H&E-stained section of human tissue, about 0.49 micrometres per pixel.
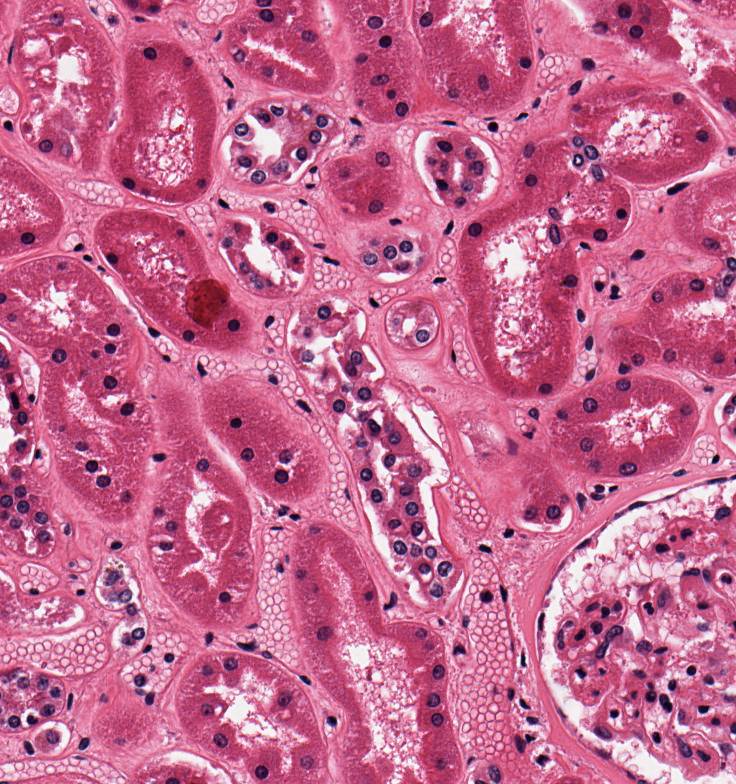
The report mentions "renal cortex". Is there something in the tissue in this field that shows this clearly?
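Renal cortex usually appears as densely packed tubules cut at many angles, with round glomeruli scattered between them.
Here tubules fill most of the field and part of a glomerulus, its capillary tuft inside a capsule and a thin clear space, sits in the lower right corner, which goes with that pattern. The tubule cells have deeply eosinophilic, finely granular cytoplasm and ragged, fluffy luminal borders. In these tubules the nuclei are round and few, widely spaced along the tubule wall. Nothing shown sits at odds with renal cortex.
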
